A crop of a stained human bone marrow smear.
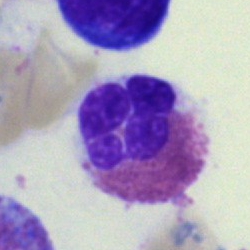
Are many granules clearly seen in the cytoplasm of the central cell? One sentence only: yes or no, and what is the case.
Yes, this cell has a cytoplasm with many visible granules.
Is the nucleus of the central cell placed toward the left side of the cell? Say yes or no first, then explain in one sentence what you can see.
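Yes. The nucleus lies in the upper left part of the cell.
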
